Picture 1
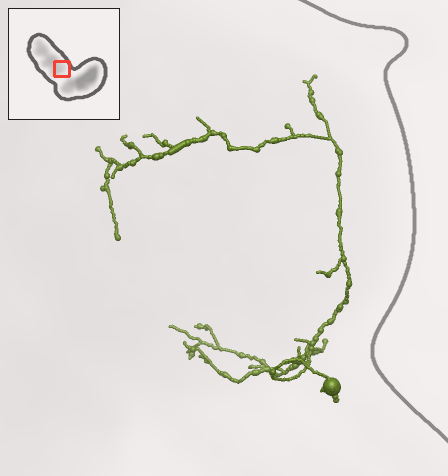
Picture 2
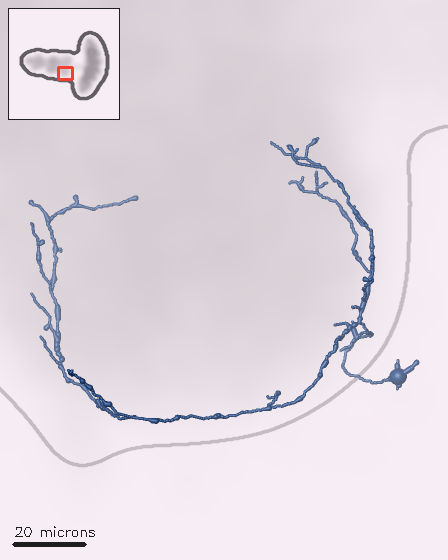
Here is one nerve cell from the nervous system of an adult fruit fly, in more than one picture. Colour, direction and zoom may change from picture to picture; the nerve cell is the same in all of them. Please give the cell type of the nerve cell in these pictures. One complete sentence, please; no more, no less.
This nerve cell represents the cell type IN13A061.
